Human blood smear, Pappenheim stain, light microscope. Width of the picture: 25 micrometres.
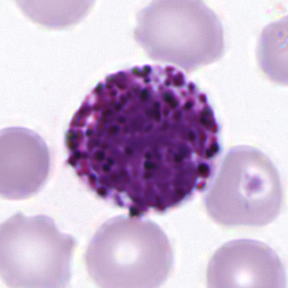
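Basophil, about 14 micrometres across, in a stained smear of human peripheral blood. Coarse, dark purple-black granules are spread over the whole cell, and I notice they differ noticeably in size from one another. As for the nucleus, I can make out only a darker purple area in the centre, because the granules lie over it and hide its outline.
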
